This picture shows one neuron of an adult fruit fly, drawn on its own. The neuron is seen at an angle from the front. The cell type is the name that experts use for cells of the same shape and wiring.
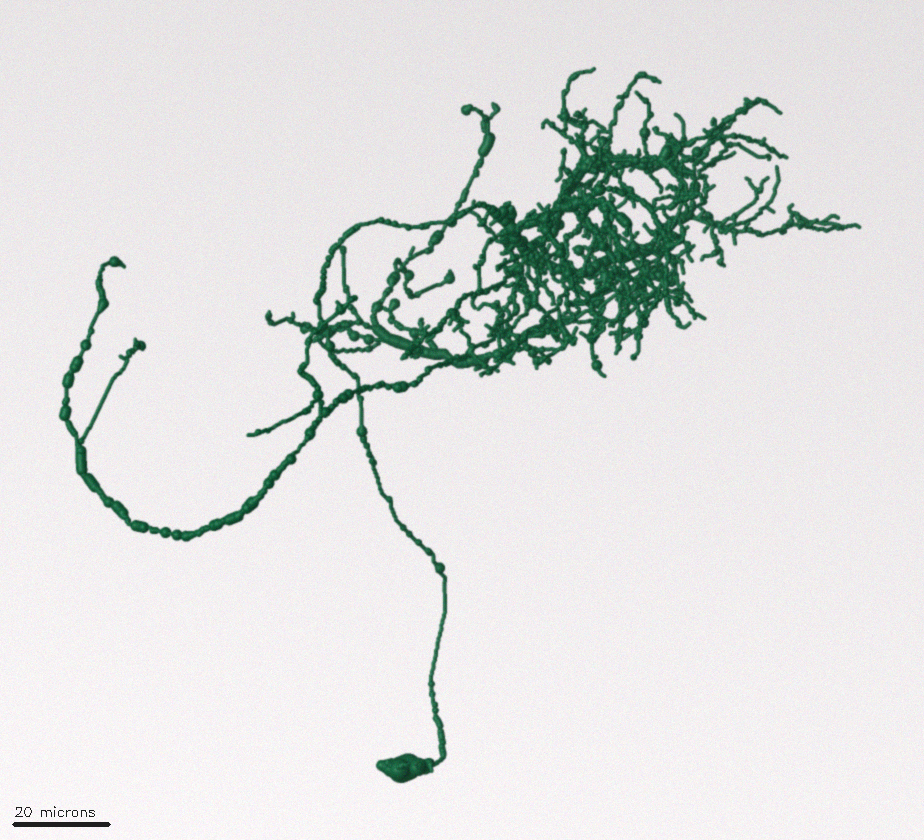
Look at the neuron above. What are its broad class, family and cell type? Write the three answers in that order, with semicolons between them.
nerve-cord intrinsic neuron; hemilineage 02A; IN02A026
